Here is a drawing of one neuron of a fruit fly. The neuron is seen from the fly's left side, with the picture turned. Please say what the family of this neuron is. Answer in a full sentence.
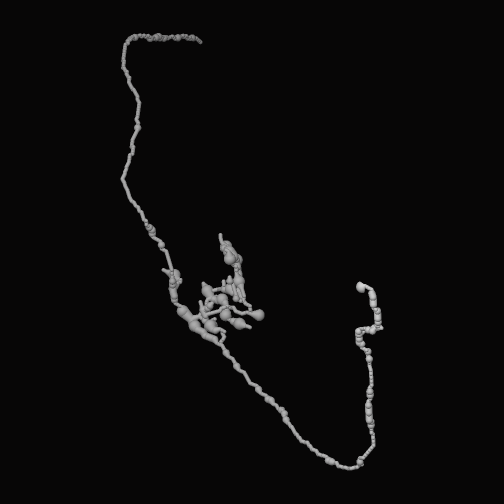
The family is class olfactory.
